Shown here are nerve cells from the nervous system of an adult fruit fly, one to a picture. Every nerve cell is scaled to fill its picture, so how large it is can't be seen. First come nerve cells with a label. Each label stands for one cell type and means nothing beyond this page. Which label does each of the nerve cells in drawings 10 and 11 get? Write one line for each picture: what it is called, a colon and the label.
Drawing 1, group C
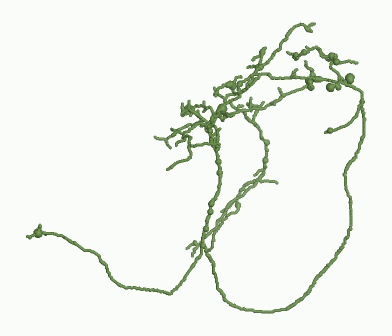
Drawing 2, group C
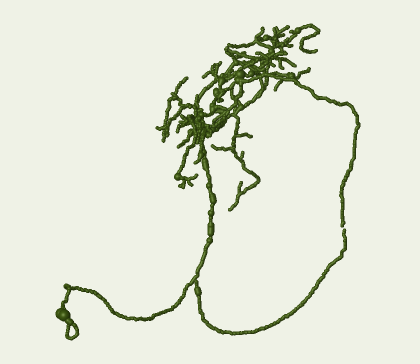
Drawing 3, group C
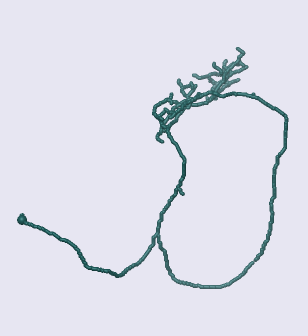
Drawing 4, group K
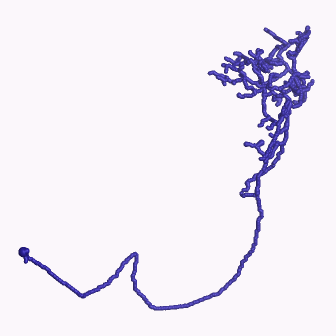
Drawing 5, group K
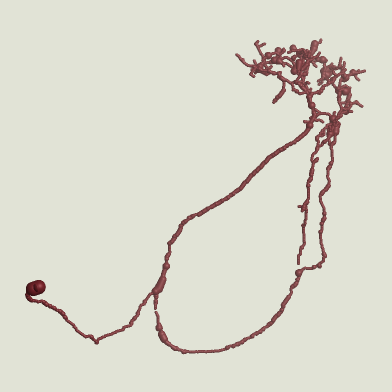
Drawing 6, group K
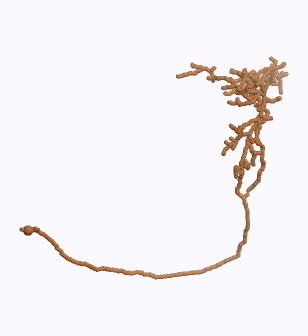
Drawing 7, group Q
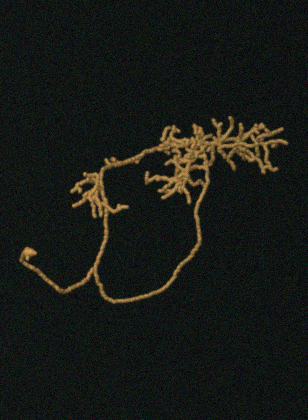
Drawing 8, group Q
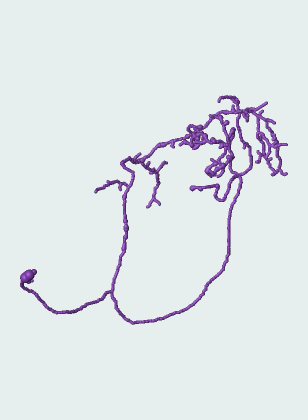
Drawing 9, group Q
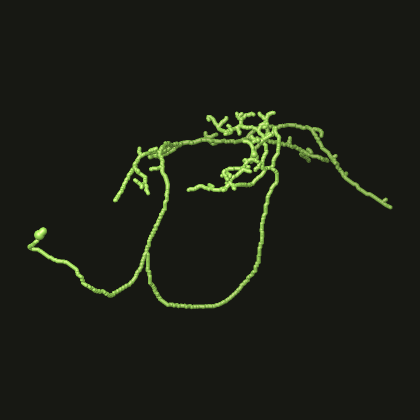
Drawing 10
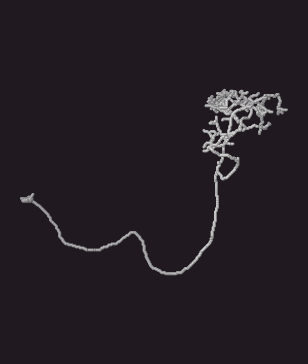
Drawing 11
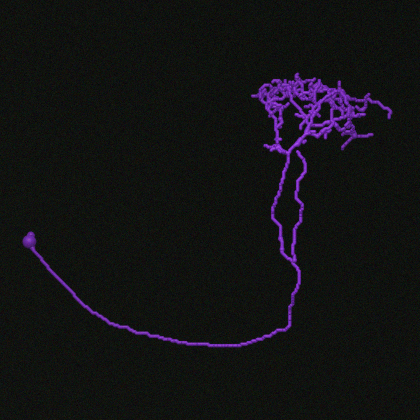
10: group K
11: group K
